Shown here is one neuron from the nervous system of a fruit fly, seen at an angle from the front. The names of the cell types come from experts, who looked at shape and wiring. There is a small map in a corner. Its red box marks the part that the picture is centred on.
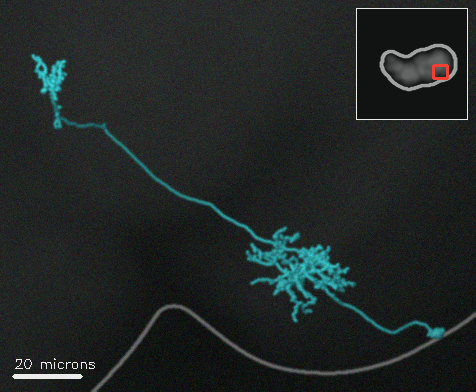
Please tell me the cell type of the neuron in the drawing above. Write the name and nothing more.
Tm5b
